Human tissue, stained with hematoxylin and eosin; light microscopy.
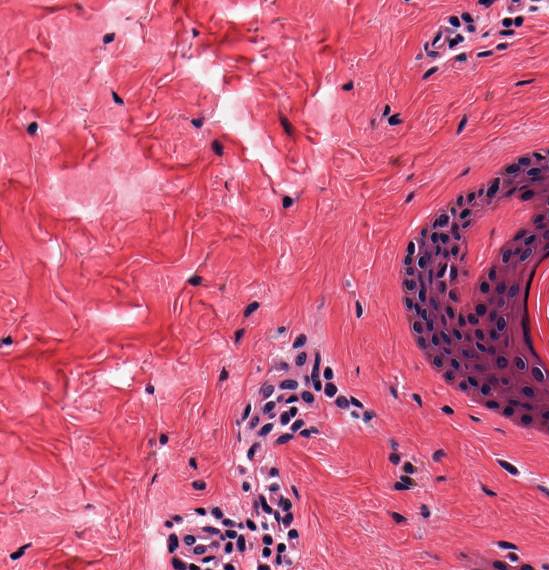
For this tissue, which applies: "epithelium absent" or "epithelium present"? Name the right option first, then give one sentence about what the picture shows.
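Epithelium present. At the right edge lies a rounded unit of stratified epithelium with many layers of crowded, dark-staining nuclei around a pink keratinous centre.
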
